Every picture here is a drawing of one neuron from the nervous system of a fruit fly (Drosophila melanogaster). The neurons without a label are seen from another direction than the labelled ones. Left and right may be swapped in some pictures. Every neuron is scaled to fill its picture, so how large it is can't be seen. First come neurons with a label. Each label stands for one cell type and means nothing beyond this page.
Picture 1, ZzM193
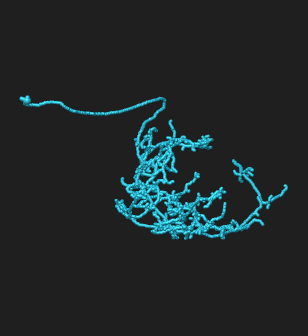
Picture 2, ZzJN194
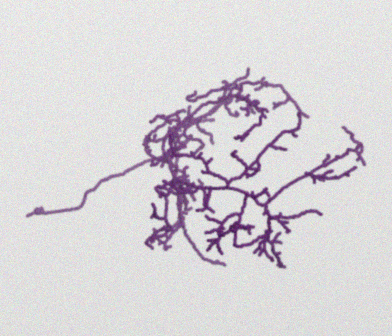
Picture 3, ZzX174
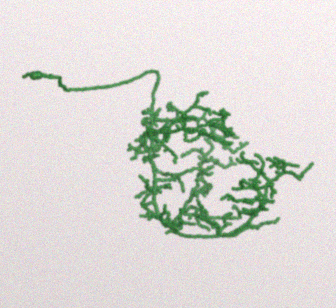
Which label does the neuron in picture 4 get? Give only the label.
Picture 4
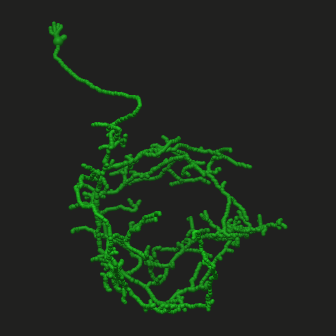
ZzM193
